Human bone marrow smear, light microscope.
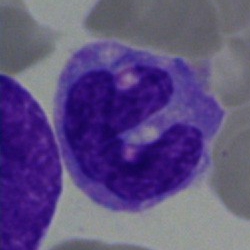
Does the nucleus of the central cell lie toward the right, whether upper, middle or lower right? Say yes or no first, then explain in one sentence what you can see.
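No. The cytoplasm is pale lilac and forms a rim that is widest on the right side.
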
